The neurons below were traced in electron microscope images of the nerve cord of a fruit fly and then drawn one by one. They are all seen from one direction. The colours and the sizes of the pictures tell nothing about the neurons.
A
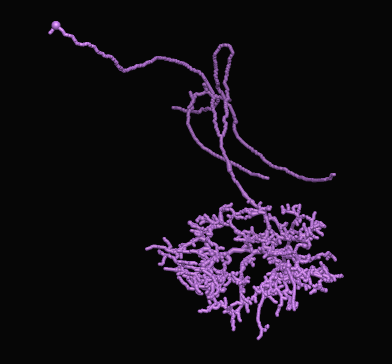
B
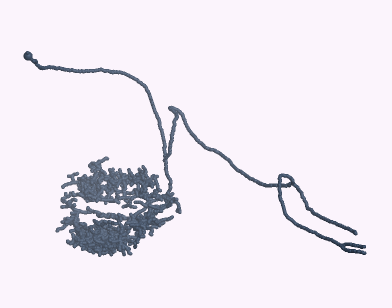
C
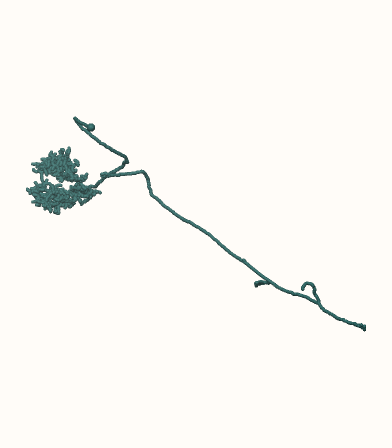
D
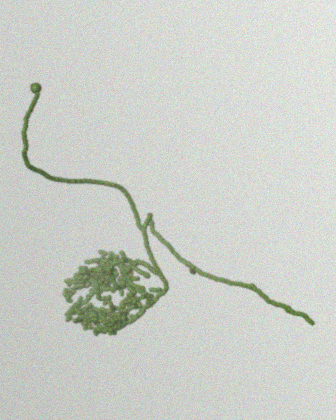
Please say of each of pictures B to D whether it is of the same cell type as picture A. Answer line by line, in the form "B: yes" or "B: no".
B: yes
C: yes
D: no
